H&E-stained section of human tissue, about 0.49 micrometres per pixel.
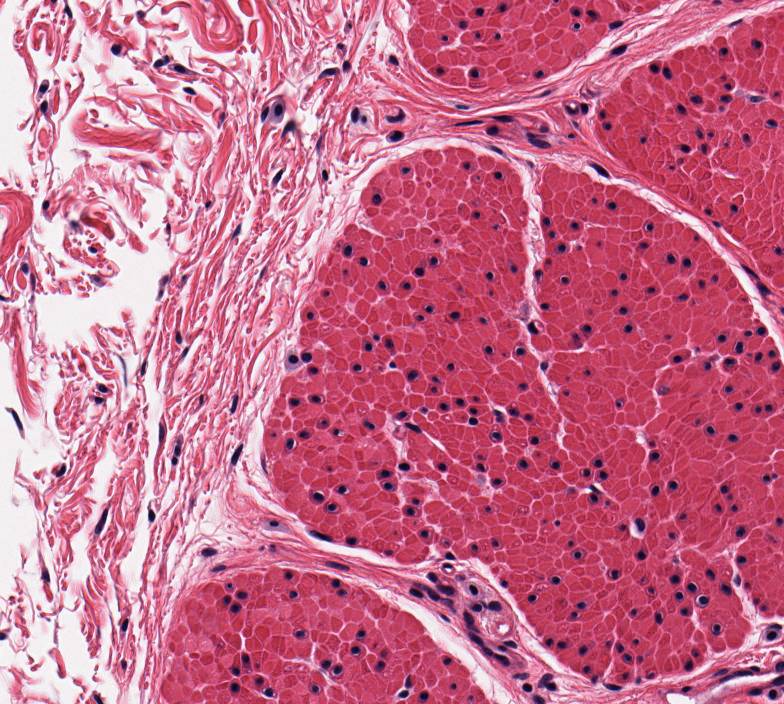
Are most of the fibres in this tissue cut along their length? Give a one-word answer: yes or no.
No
